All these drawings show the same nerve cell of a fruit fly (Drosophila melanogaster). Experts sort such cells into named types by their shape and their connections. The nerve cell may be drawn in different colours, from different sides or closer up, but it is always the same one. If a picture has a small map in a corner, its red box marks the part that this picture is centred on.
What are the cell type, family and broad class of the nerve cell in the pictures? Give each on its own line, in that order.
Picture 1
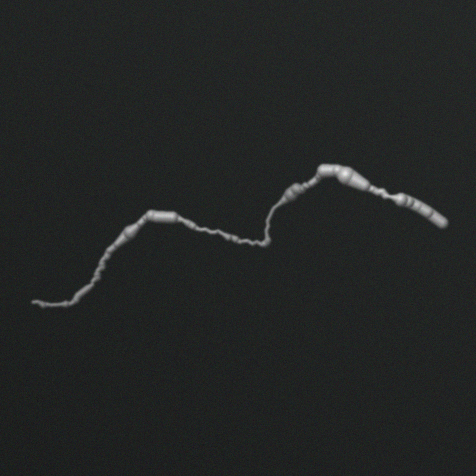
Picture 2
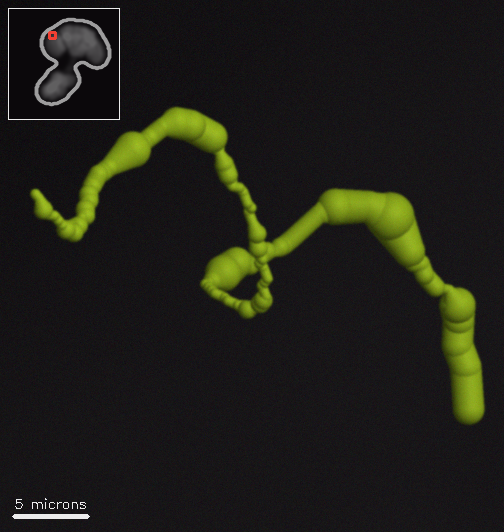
R8y
class visual
photoreceptor or other optic-lobe sensory neuron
